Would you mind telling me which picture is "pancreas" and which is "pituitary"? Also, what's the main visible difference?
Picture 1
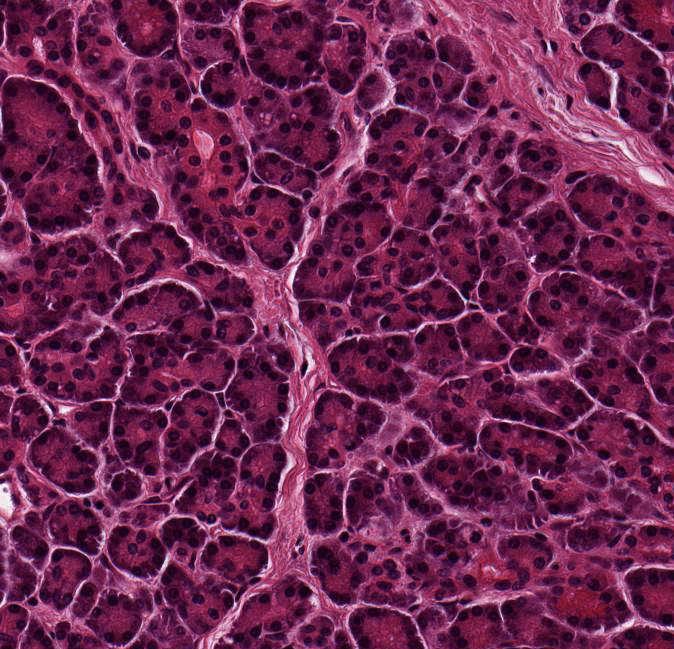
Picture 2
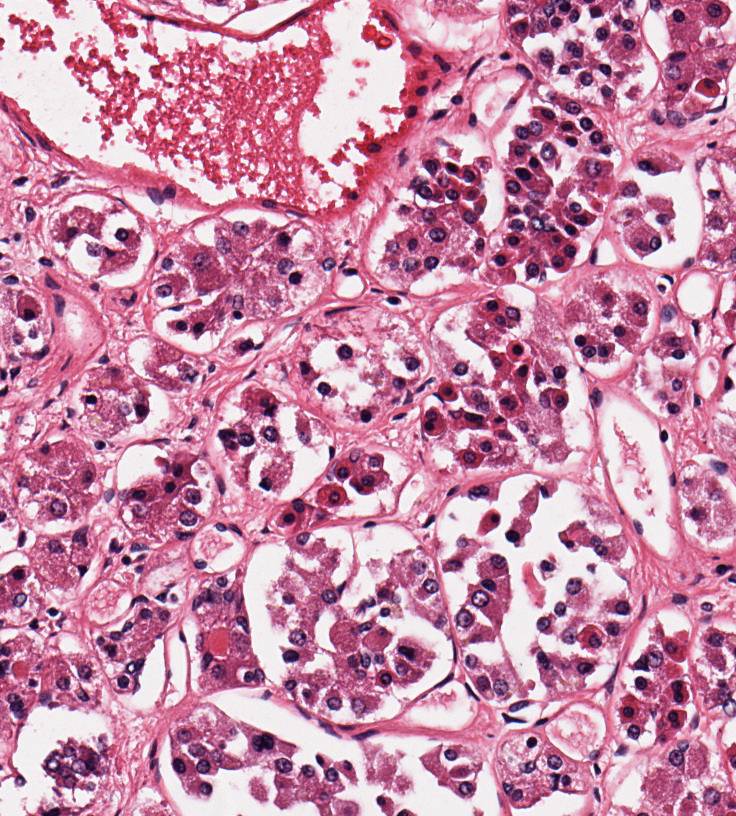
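Picture 1 shows pancreas and picture 2 shows pituitary. In the pancreas, closely packed rounded acini fill almost the whole field and are divided only by thin strands of connective tissue, whereas in the pituitary the cells lie in rounded nests separated by thin septa. The acinar cells have round, dark nuclei set toward the outer edge of each acinus; pituitary nuclei are mostly round, and some show a visible nucleolus. Acinar cytoplasm is densely stained purplish-pink, while the pituitary nest cells have abundant granular pink-purple cytoplasm, with scattered deep-red cells standing out among paler ones. The acinar lumina are small and barely visible.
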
